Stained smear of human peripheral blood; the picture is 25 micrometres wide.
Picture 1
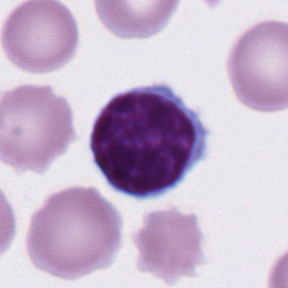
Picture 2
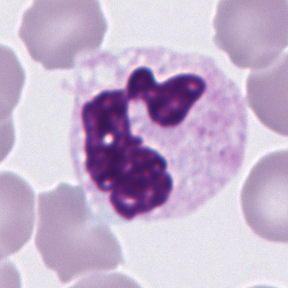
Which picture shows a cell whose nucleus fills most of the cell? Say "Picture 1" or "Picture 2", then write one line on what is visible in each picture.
Picture 1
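What picture 1 shows: The cytoplasm shows as a thin rim mainly along the right side of the cell.
What picture 2 shows: The cytoplasm is plentiful and pale pinkish-lilac.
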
